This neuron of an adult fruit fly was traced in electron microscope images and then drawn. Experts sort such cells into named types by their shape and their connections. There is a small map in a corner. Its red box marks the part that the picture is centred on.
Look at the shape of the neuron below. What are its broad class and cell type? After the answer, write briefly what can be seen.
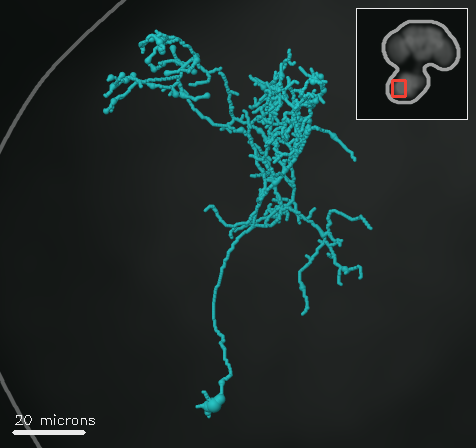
It is a nerve-cord intrinsic neuron. It is of cell type INXXX418. Its cell body lies at the bottom of the picture. From top to bottom in the picture it spans about 110 microns. Dozens of branch ends can be seen.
